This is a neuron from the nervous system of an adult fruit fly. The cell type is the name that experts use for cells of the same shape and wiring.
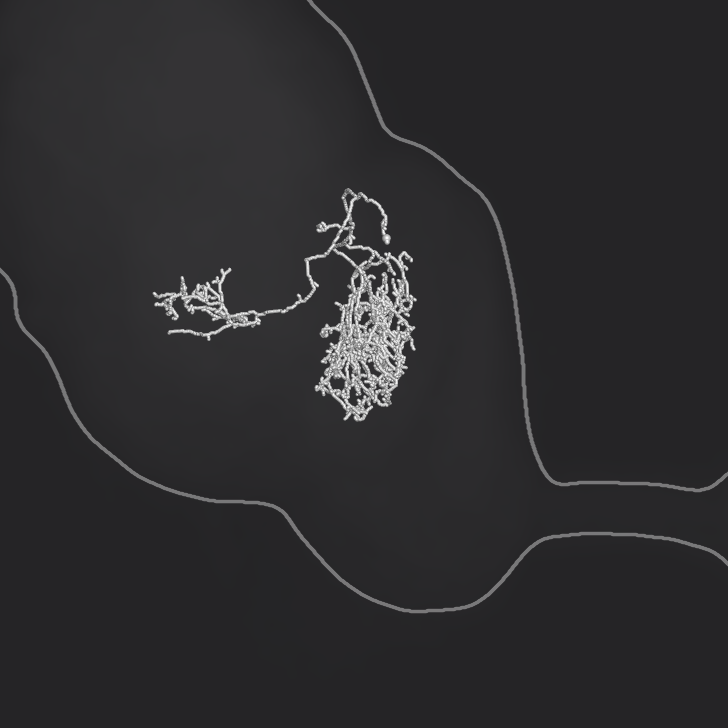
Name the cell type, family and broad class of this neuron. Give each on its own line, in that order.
LT47
LT
visual projection neuron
